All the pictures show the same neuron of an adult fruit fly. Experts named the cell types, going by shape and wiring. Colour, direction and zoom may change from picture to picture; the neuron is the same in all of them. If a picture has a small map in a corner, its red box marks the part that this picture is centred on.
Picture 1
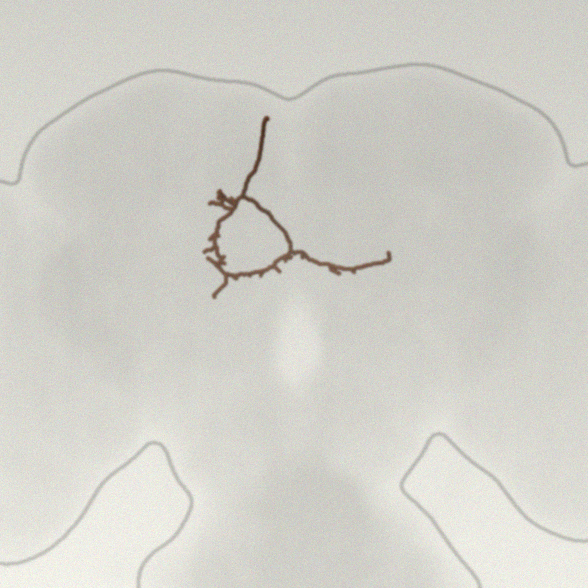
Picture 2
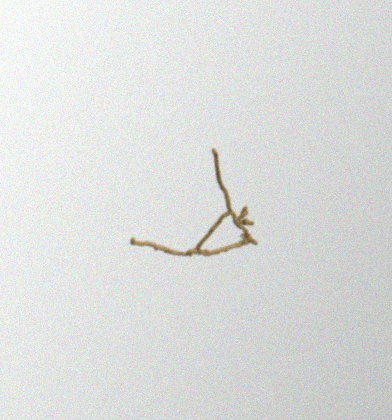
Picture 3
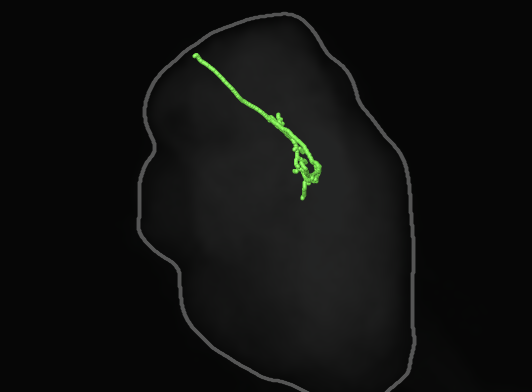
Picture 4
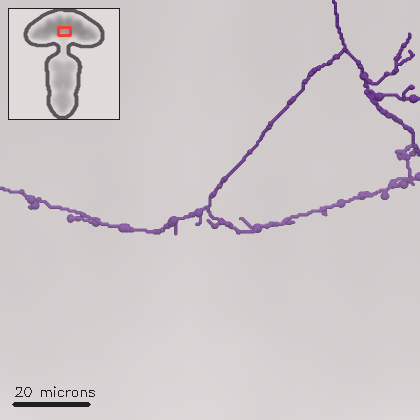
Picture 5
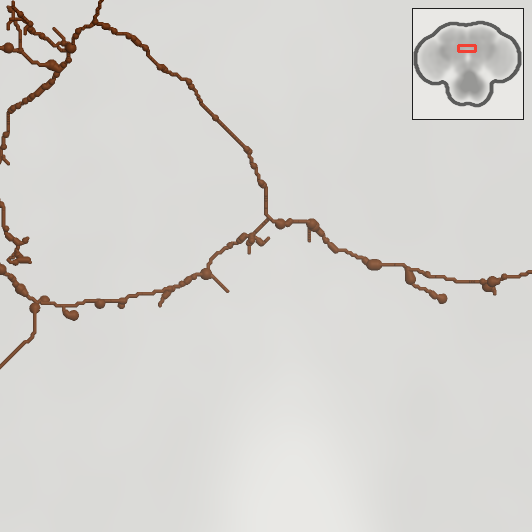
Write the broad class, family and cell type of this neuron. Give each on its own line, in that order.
central-brain intrinsic neuron
hemilineage SMPad2
CB1833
